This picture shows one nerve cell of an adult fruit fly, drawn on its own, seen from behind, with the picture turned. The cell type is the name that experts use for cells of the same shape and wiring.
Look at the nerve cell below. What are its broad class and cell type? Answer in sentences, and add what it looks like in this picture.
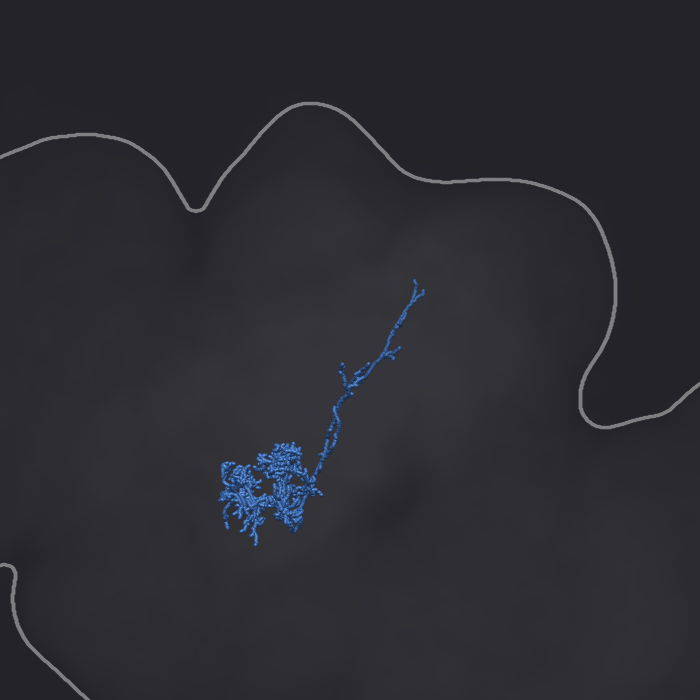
It is a nerve-cord intrinsic neuron. Its cell type is INXXX300. As drawn here it is taller than it is wide.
